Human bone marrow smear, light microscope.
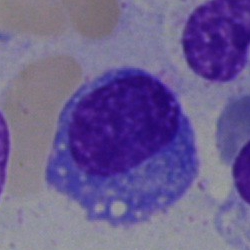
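Plasma cell, stained bone marrow smear. Its outline is irregular, bulging along the lower left border. The dark purple chromatin is condensed, with small scattered lighter spots. A paler zone of cytoplasm lies against the lower right side of the nucleus, and several small round clear vacuoles occupy the cytoplasm, mostly near the lower edge.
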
